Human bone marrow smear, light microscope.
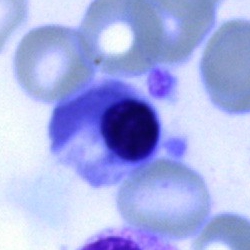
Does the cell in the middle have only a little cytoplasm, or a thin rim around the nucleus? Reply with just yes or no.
No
